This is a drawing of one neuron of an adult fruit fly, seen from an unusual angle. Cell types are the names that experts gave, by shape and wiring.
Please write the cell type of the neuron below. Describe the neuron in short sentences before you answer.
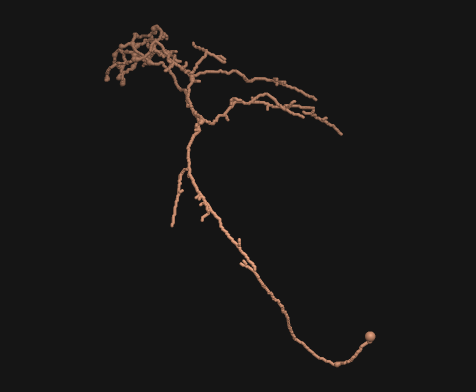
The cell body is at the lower right of the picture. As drawn here it is taller than it is wide. This is a central-brain intrinsic neuron. It is of cell type CB4087.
